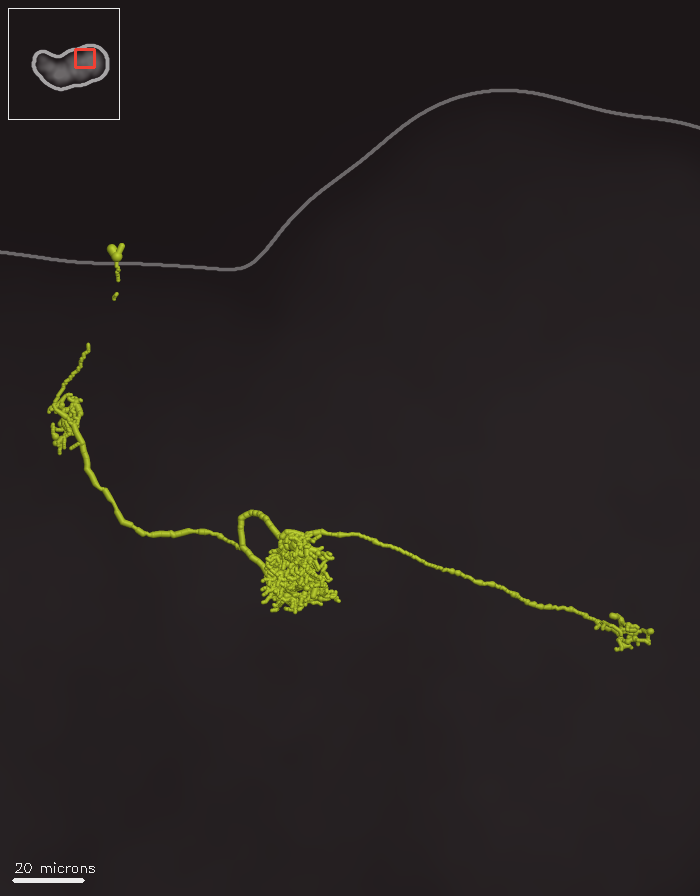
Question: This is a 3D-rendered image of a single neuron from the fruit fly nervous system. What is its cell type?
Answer: EPG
